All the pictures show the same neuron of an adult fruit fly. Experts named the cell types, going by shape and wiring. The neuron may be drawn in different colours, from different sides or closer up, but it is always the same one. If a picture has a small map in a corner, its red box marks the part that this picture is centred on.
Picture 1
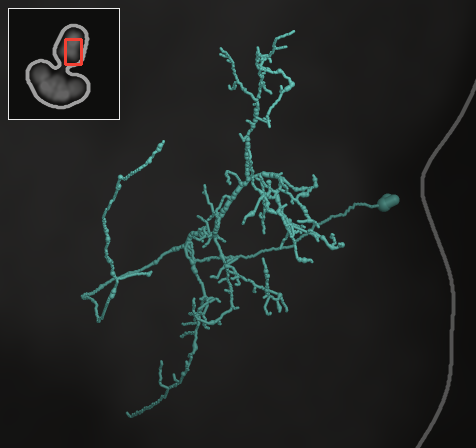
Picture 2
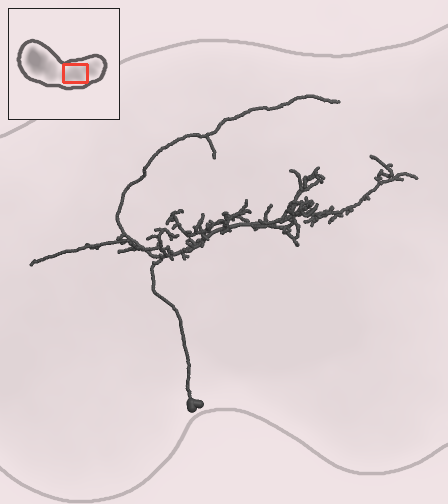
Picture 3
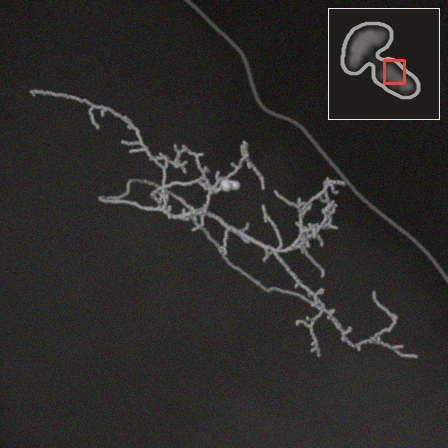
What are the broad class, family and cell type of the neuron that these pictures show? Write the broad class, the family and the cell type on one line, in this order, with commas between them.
nerve-cord intrinsic neuron, hemilineage 12A, IN12A050_a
